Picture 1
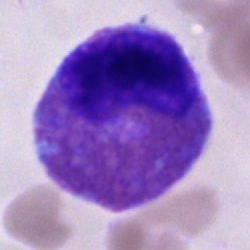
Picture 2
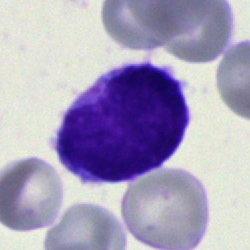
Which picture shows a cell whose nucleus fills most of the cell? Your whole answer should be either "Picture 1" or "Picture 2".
Picture 2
